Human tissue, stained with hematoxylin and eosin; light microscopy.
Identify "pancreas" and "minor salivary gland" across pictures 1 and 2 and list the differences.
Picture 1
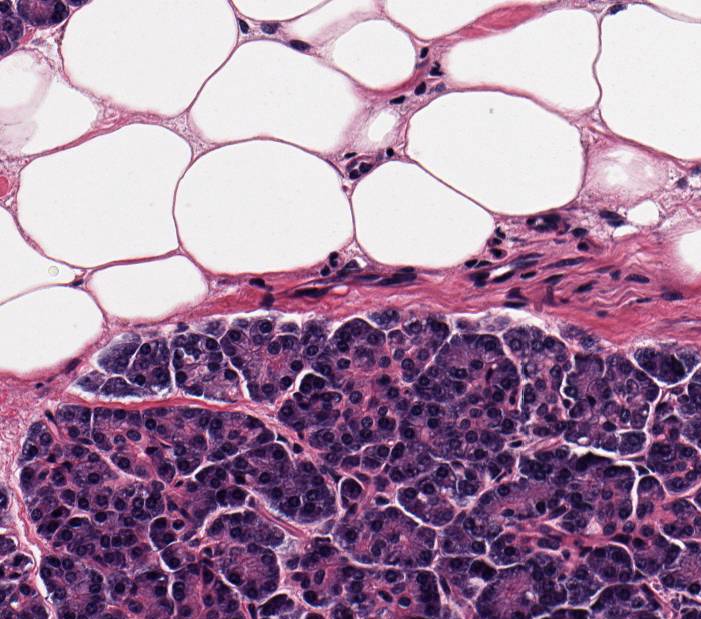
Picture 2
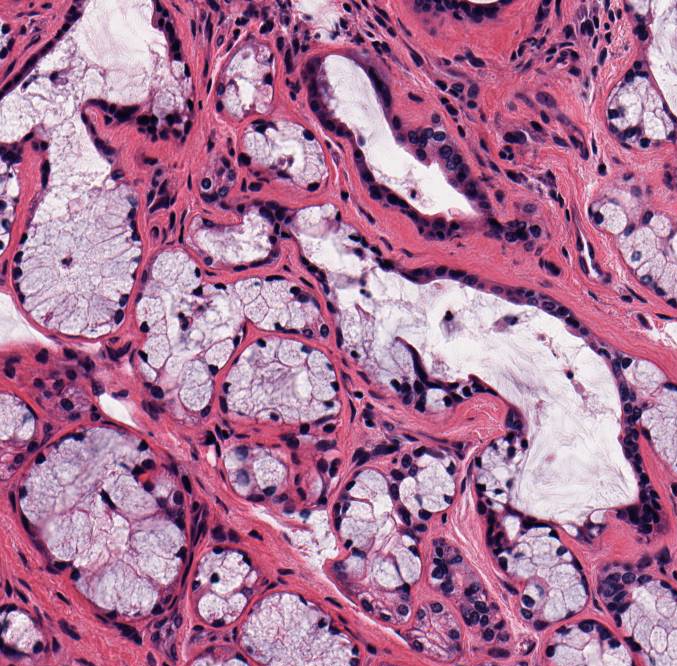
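Right, the pancreas is picture 1 and the minor salivary gland is picture 2. In the pancreas, fat fills the upper half and densely cellular glandular tissue the lower half, with a horizontal band of pink fibrous connective tissue carrying elongated dark nuclei between them. Its glandular cells pack into small rounded clusters divided by thin clefts and delicate septa, each cell with a single round nucleus. The salivary gland is another matter: rounded clusters of mucous cells with pale, finely bubbly grey-white cytoplasm fill most of the field, their small dark nuclei pressed flat against the cell bases. At the left edge one cluster has its mucous cells arranged radially around a small central lumen, and a broader band of dense pink collagenous tissue runs from the top centre diagonally down toward the right edge.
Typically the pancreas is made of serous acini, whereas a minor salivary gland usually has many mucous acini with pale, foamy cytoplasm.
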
